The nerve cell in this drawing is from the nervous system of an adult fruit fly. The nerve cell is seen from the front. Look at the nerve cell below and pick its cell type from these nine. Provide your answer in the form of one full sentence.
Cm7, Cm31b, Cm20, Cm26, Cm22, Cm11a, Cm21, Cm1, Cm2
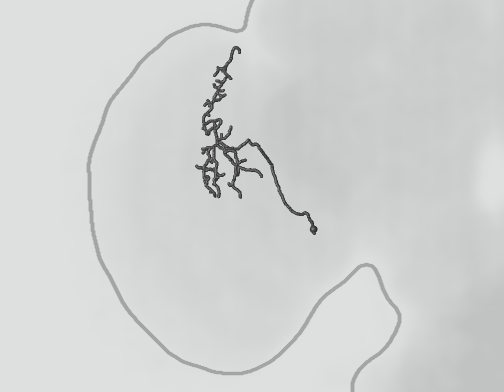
As its cell type, this nerve cell has Cm20.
